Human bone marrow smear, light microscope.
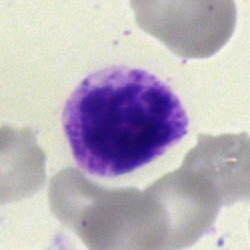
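Basophil in a stained human bone marrow smear, the cell in the middle. Its nucleus fills most of the cell, the nuclear material deep purple and coarsely clumped. The cytoplasm forms only a narrow purple rim around the nucleus. Dark purple granules are scattered across the cell, over the nucleus as well.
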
